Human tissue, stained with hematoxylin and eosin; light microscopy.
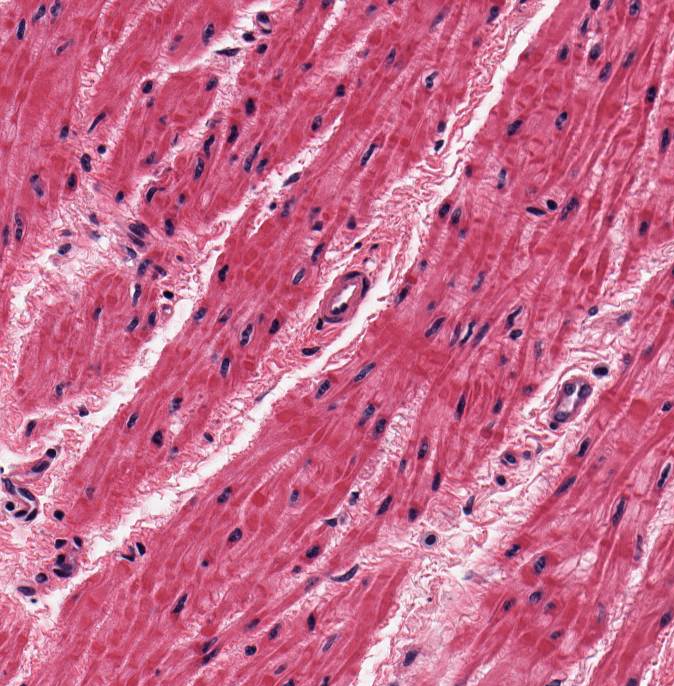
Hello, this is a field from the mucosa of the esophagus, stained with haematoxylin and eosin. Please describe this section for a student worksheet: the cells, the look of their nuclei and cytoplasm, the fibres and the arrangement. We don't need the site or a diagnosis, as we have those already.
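The muscle fibres here have deeply eosinophilic pink cytoplasm. Their nuclei are oval and sit in the middle of the fibres, not at the edges. Most are single, dark purple and stretched out along the fibre axis. Between the muscle bundles you can see thin wavy strands of pale pink connective tissue.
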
